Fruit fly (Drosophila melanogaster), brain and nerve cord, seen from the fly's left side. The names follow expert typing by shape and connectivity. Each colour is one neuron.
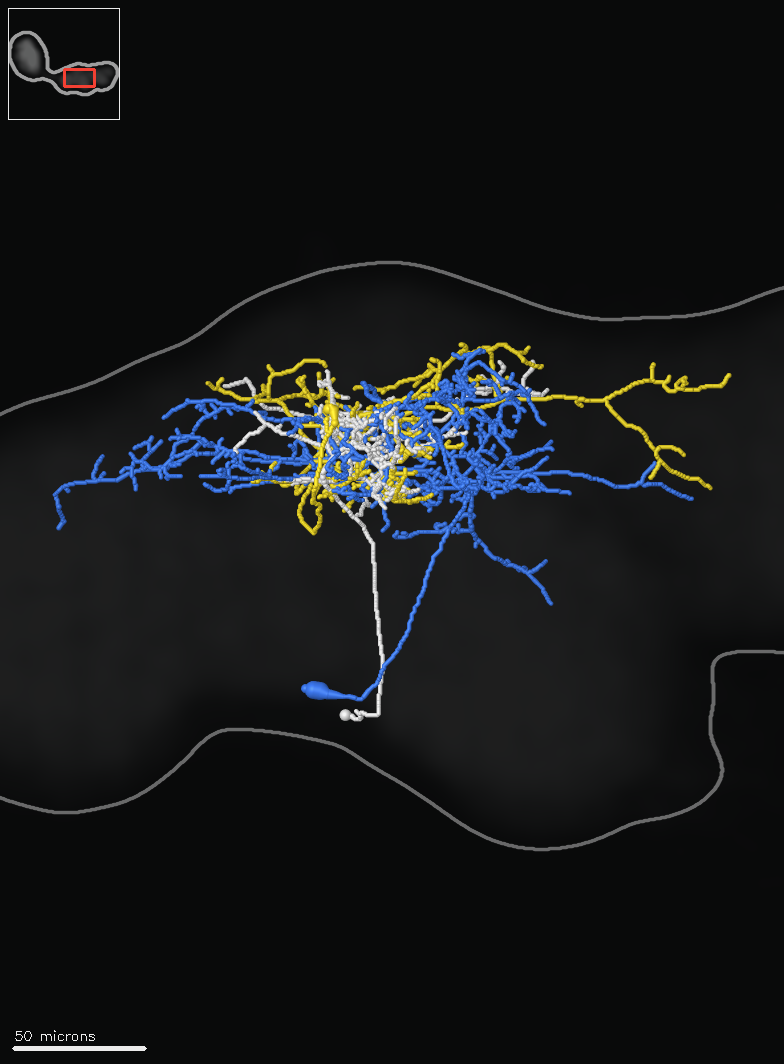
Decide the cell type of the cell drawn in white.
IN07B081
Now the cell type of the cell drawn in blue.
IN14B007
